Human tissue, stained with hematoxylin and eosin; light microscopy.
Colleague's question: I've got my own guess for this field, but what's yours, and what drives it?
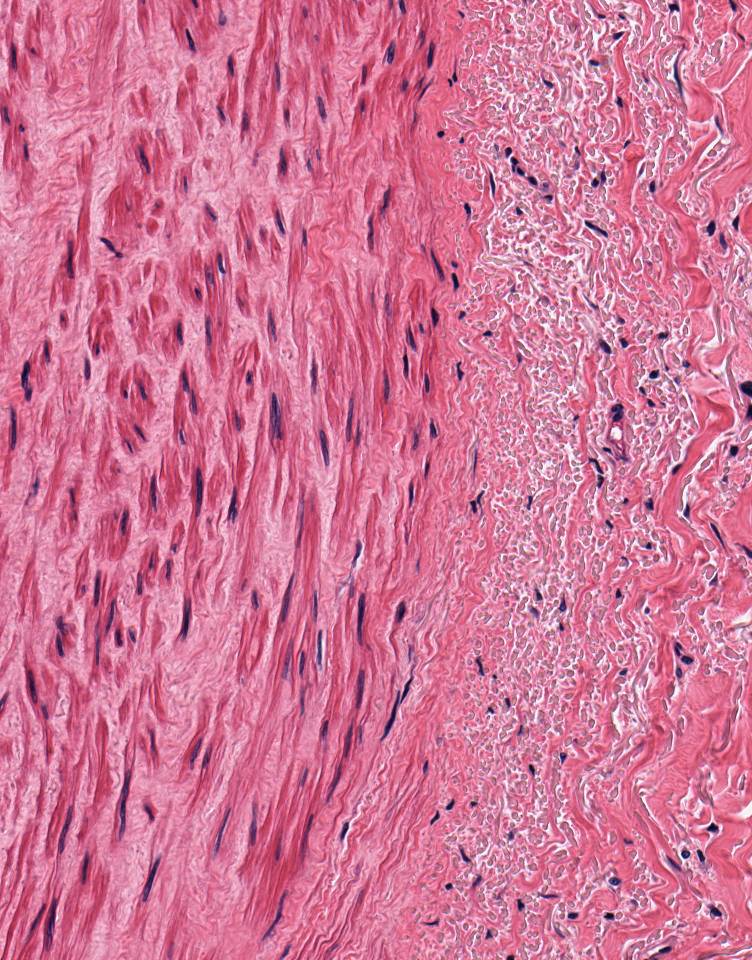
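The tunica media of an artery is what this field mainly shows. Look first at the left half to two-thirds of the field: smooth muscle fills it, with looser connective tissue over on the right. Now follow the smooth muscle cells; they run mostly from top to bottom, slanting slightly. Their nuclei are elongated, dark and cigar-shaped, and their cytoplasm stains deep pink.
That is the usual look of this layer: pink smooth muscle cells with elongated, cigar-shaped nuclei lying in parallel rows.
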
